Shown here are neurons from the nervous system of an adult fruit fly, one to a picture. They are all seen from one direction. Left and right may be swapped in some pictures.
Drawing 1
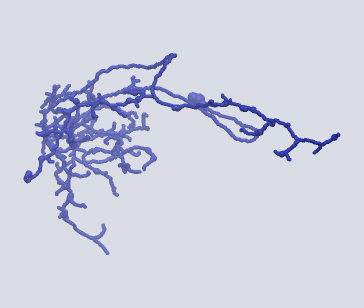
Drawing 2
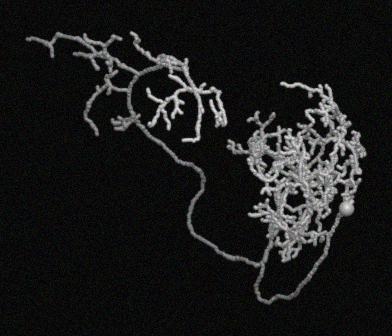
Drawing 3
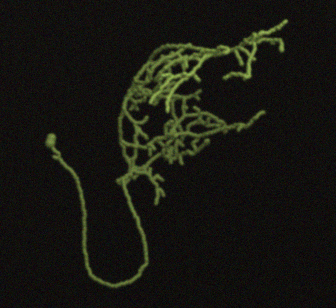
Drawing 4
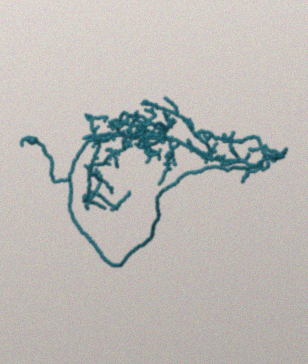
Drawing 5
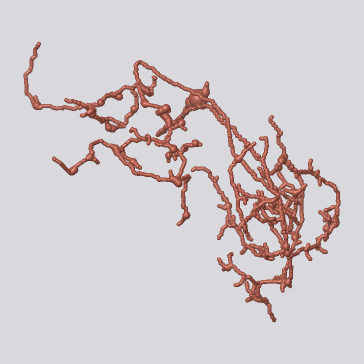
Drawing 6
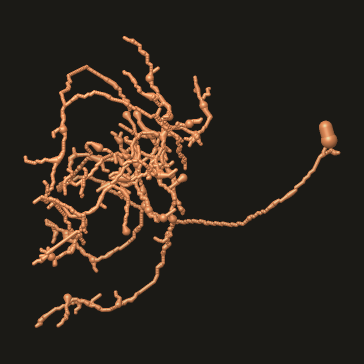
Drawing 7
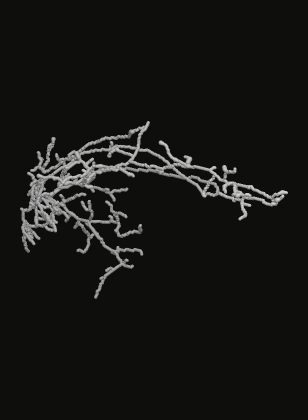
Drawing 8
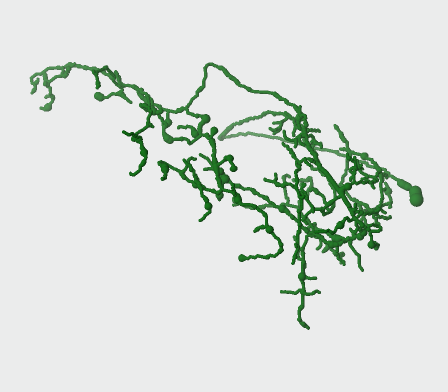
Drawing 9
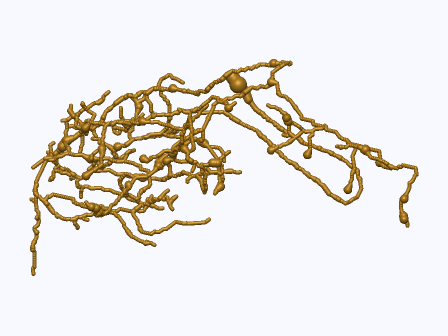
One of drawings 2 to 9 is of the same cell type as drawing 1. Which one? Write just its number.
7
